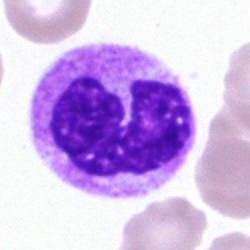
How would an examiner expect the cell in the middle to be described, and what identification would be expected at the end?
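Its outline is round and smooth. The nucleus is kidney-shaped, with a deep notch that opens toward the top of the cell. Chromatin is dark purple and coarsely clumped. I don't see any vacuoles in the cytoplasm. So that one's a band neutrophil.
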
